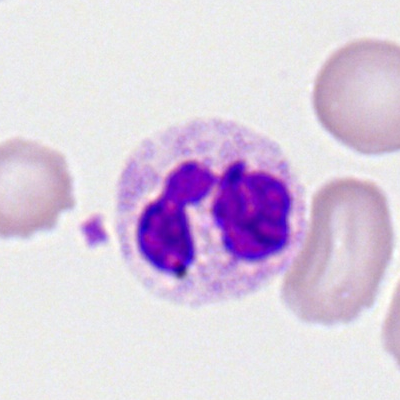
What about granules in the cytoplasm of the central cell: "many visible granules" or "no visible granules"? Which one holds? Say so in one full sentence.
Many visible granules are held in the cell's cytoplasm.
